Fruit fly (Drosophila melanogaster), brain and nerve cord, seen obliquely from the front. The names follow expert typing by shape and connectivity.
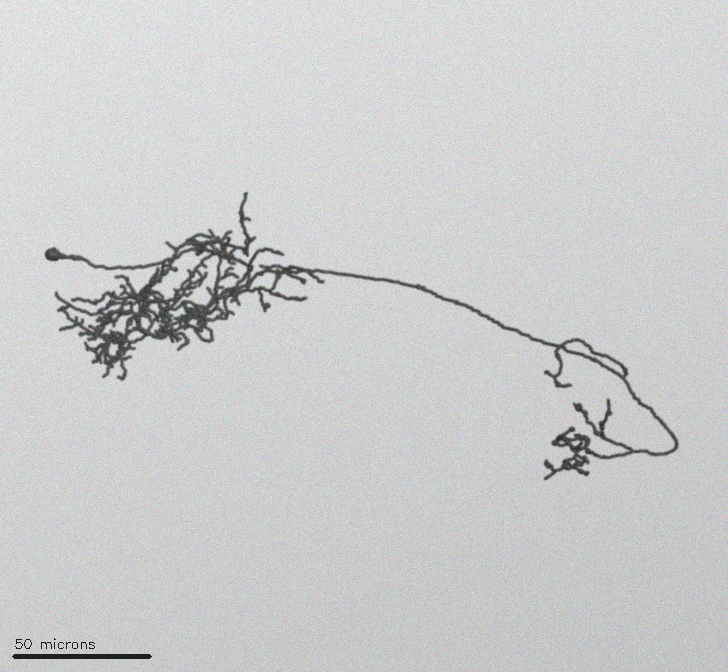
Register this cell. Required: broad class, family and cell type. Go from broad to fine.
central-brain intrinsic neuron; hemilineage VLPa2; PVLP034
